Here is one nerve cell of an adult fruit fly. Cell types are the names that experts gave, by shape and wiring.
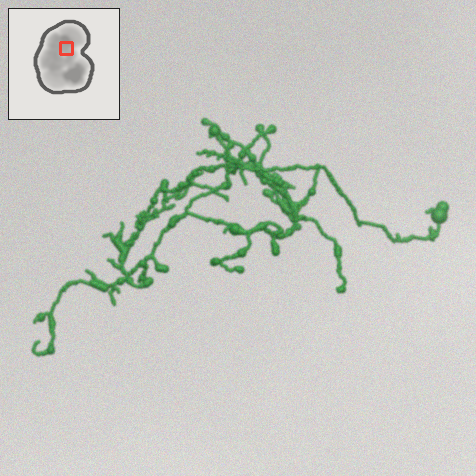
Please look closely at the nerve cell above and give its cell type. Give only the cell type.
v2LN39a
